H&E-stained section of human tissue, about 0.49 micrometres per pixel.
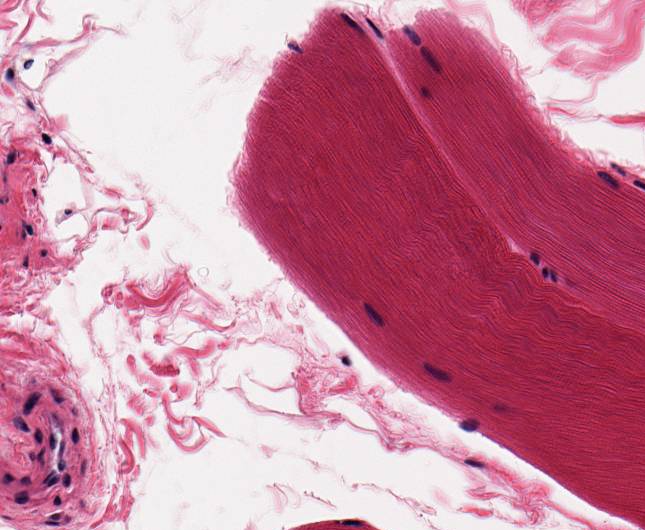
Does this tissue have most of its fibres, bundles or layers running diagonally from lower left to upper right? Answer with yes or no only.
No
